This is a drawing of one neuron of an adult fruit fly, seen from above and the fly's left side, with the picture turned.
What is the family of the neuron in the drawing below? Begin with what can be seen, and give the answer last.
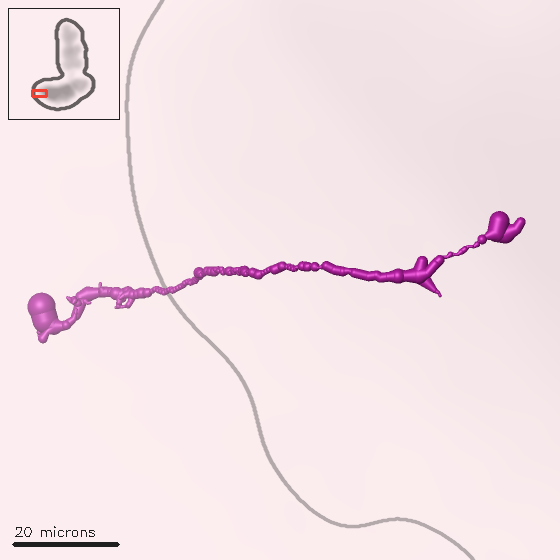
It lies in the brain. Its cell body lies on the left of the picture. From left to right in the picture it spans about 95 microns. It is an optic-lobe intrinsic neuron. Its family is L.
